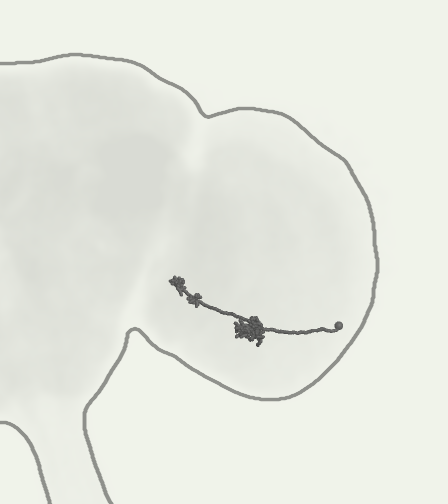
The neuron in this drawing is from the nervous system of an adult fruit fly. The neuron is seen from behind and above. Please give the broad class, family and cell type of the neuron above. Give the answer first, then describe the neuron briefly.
It is an optic-lobe intrinsic neuron. The family is TmY. The cell type is TmY20. As drawn here it is wider than it is tall.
